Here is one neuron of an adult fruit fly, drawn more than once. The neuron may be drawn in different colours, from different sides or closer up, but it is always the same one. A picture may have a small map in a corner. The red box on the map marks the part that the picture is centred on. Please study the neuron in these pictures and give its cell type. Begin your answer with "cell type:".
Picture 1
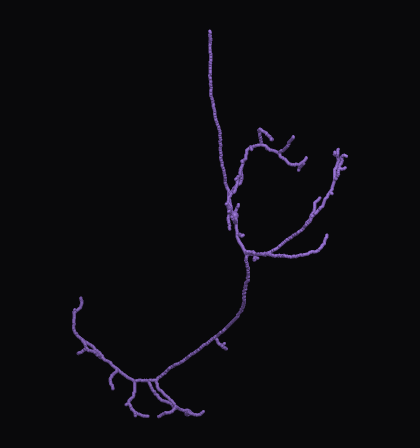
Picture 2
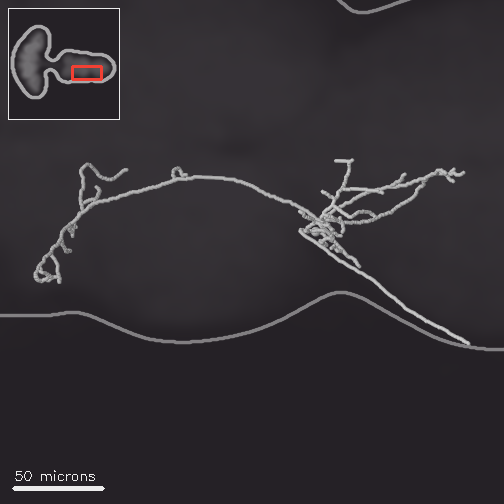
cell type: SNpp12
